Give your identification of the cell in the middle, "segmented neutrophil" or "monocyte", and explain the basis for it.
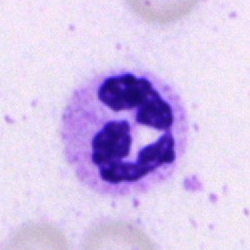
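It's a segmented neutrophil. Look at the nucleus: it's split into several lobes set in a ring around a pale central gap.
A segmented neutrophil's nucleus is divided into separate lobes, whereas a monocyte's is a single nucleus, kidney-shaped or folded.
Then the cytoplasm: a moderate rim of pale pink-lilac surrounds the nucleus.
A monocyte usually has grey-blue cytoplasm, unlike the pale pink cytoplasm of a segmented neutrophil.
Otherwise, the chromatin is dense, dark purple and coarsely clumped, and fine, faint pinkish-violet granules lie in the cytoplasm.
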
